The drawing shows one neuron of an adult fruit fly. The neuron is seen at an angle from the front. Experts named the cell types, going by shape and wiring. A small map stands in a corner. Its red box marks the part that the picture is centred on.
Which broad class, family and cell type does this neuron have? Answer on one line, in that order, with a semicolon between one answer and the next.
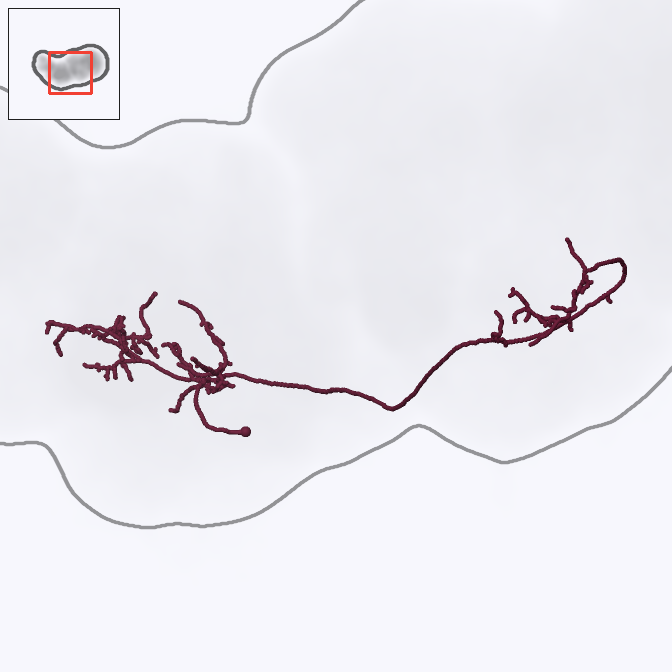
ascending neuron; hemilineage 08B; AN08B099_a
